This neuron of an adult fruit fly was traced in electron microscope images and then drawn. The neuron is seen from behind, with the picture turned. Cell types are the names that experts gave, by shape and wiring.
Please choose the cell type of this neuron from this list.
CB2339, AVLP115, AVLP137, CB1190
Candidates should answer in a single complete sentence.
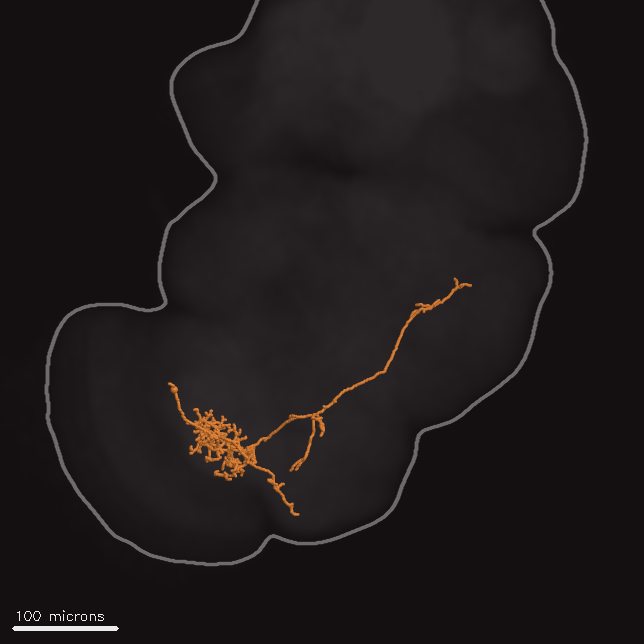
This neuron falls under the cell type CB1190.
